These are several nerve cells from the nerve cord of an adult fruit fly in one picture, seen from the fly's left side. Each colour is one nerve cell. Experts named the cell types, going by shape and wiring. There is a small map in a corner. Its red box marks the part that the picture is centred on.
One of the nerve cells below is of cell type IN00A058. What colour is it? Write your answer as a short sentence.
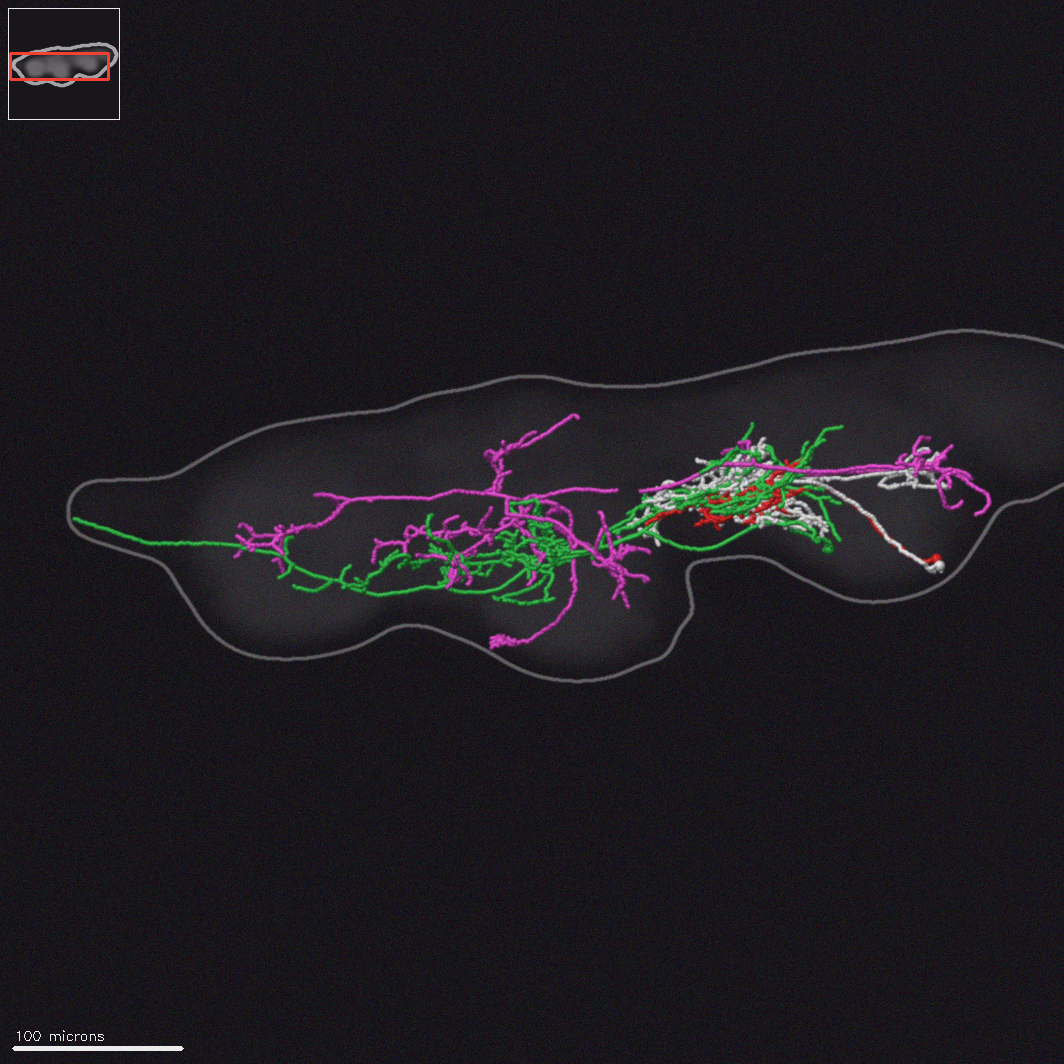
The colour is red.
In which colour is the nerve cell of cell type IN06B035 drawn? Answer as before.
The colour is magenta.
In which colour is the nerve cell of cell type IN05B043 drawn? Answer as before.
The colour is white.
